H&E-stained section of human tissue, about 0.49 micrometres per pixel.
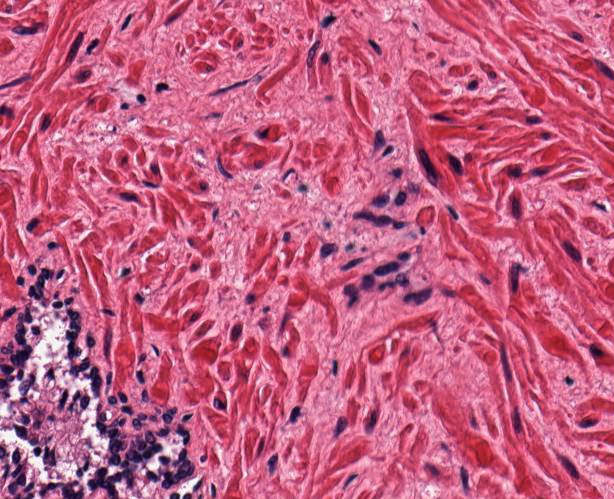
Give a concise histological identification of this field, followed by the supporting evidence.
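Fibromuscular stroma is the main tissue here. Spindle cells in short fascicles running in many directions fill most of it, with dark, elongated, widely spaced nuclei and far more cytoplasm than nuclei.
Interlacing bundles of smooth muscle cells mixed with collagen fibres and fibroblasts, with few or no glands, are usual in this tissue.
No epithelium, glands or fat cells are seen anywhere.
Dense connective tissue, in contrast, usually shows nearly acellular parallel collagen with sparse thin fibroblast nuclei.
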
